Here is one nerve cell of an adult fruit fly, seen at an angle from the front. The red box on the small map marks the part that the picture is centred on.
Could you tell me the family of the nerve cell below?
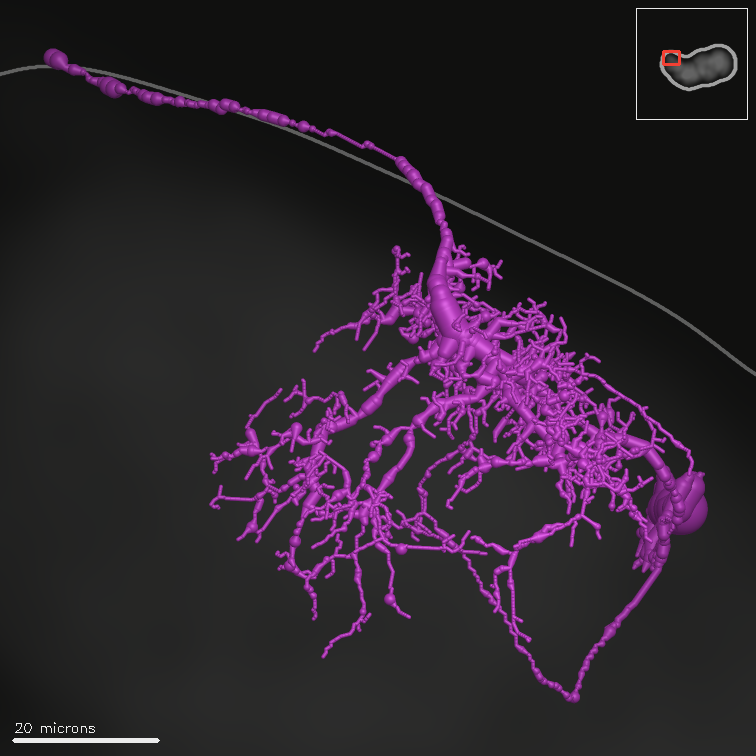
hemilineage 06A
